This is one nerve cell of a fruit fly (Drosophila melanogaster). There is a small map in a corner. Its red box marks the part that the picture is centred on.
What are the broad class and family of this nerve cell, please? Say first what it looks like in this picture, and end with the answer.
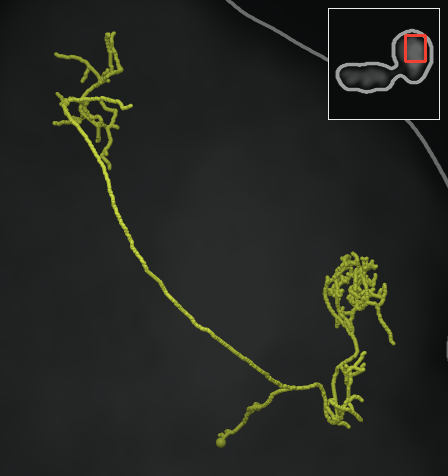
The cell body is at the bottom of the picture. Dozens of branch ends can be seen. This is a central-brain intrinsic neuron. Its family is hemilineage ALlv1.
